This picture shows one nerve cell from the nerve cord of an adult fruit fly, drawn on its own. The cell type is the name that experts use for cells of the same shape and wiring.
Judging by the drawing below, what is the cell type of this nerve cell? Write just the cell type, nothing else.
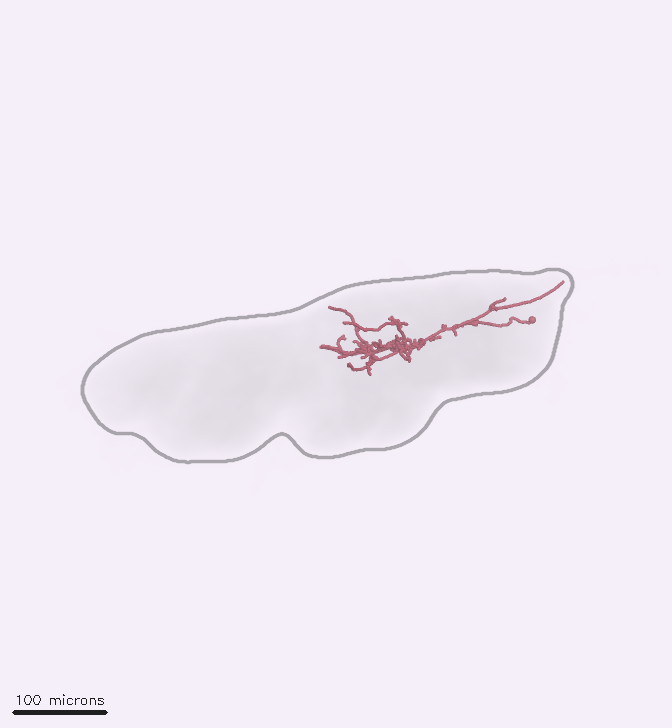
AN08B103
